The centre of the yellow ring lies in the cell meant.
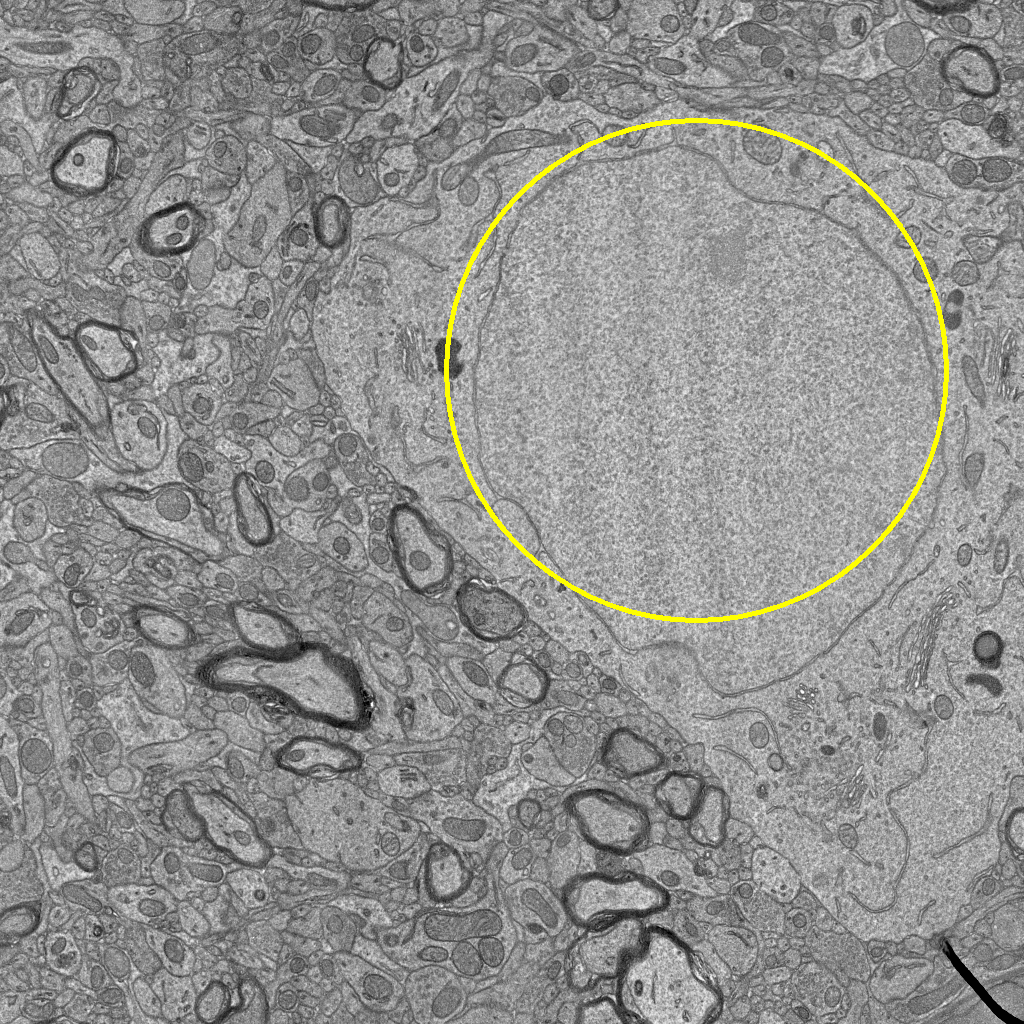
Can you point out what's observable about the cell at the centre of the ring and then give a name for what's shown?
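Round in outline, the nucleus lies almost wholly inside the ring. Its envelope is mostly smooth, lacking deep infoldings. In its upper half lies a slightly darker granular patch. A broad rim of pale cytoplasm reaches furthest toward the lower right. The cell is an excitatory neuron.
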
